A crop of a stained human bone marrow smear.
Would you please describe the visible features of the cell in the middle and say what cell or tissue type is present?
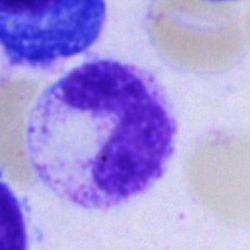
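Begin with the shape: the outline is round. Now follow the nucleus, which is bent into a horseshoe. Notice how it curves along the upper and right side of the cell. Its chromatin is dense, clumped and deep purple. This is a band neutrophil.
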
